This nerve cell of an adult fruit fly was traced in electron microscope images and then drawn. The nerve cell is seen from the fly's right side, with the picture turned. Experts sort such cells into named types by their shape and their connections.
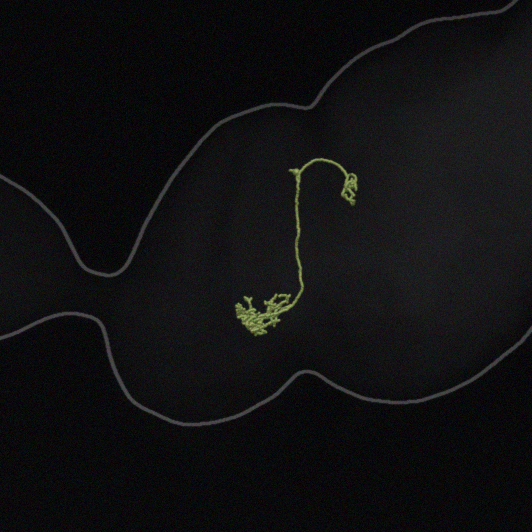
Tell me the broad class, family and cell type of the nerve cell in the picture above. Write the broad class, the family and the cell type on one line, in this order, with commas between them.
visual projection neuron, hemilineage VPNp3, LC21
